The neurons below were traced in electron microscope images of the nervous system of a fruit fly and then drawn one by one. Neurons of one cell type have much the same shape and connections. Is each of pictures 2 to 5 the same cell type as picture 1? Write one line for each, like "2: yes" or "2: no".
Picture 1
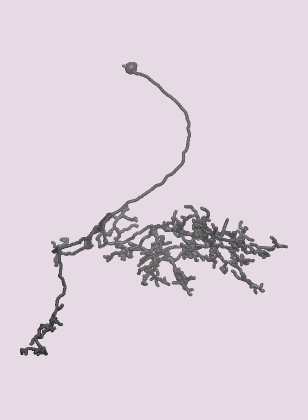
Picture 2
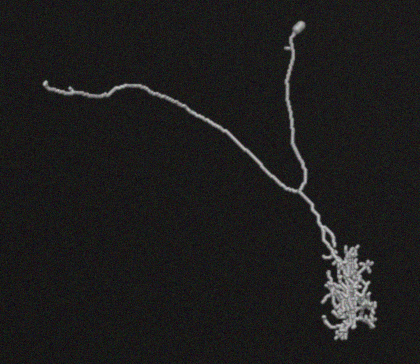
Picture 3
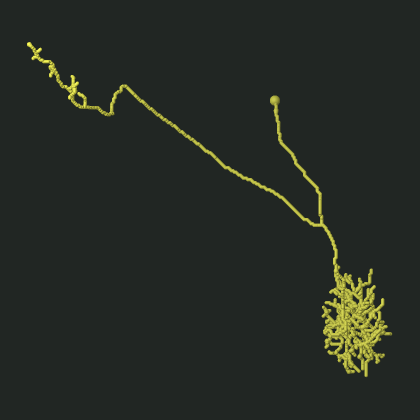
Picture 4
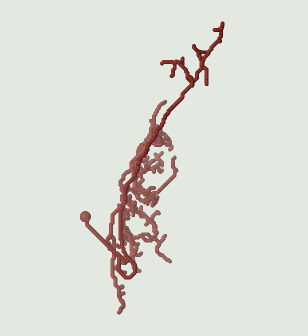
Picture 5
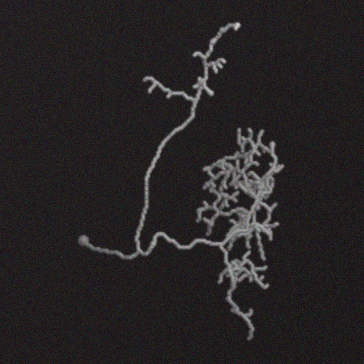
2: no
3: no
4: yes
5: yes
